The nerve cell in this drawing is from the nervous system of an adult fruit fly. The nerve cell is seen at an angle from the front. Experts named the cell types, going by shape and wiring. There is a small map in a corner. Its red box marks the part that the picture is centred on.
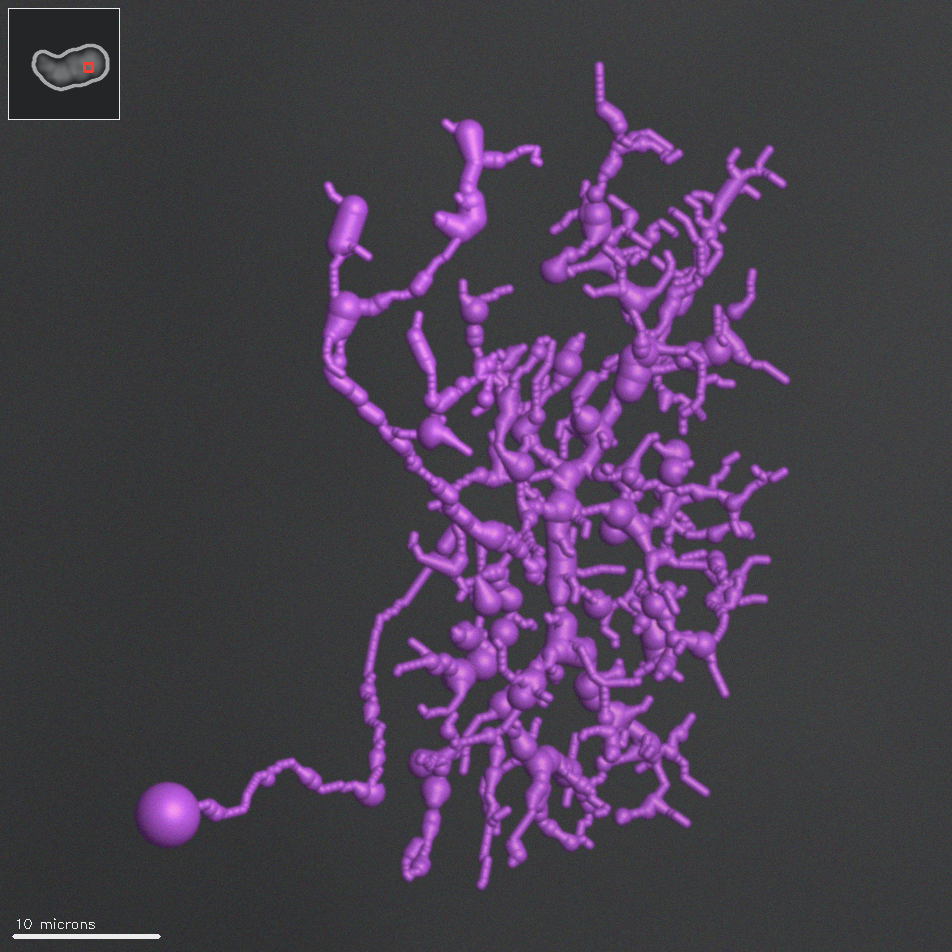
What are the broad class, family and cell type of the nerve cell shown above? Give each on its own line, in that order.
optic-lobe intrinsic neuron
Tlp
Tlp13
